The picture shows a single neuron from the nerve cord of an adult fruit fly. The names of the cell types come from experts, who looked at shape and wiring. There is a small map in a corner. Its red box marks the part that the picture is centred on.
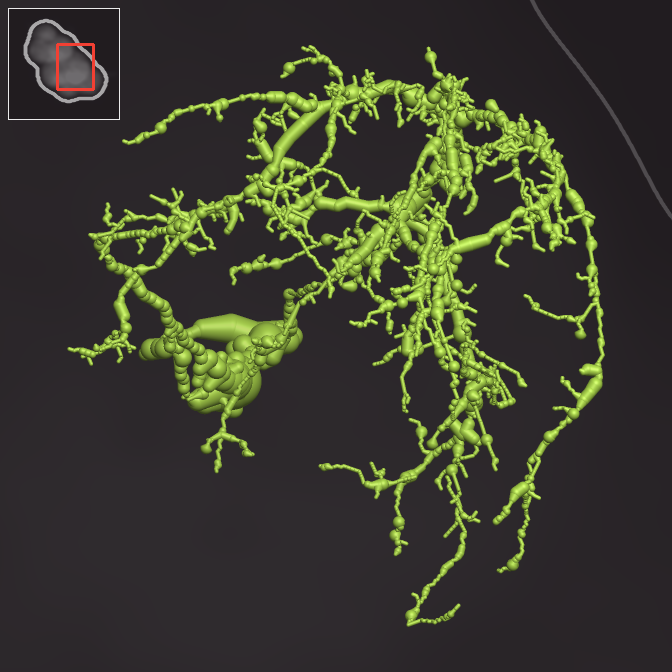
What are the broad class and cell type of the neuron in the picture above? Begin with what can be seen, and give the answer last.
The picture shows more than a hundred branch ends. In this view it is about as wide as it is tall. This is a motor neuron of the nerve cord. It is of cell type Sternal anterior rotator MN.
